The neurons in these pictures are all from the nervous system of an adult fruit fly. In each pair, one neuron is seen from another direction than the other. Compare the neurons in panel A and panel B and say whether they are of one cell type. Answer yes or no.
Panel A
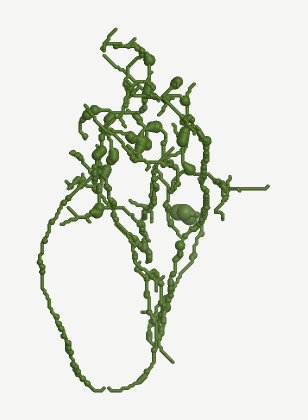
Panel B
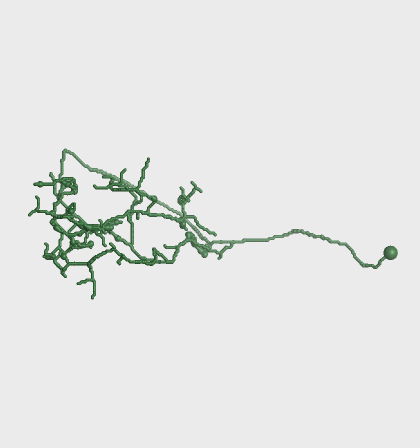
yes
